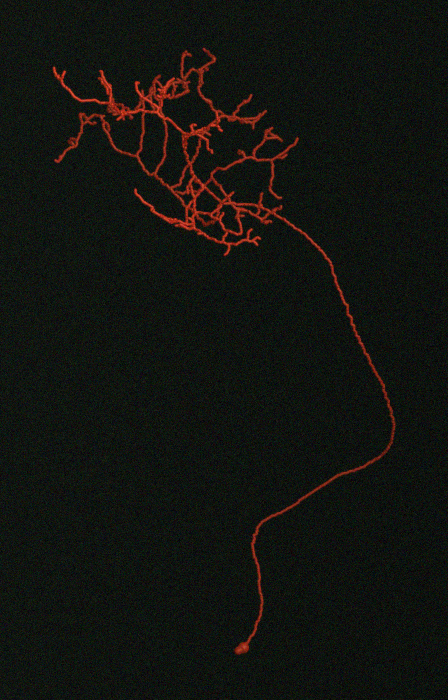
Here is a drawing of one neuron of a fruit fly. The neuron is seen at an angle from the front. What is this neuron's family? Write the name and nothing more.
hemilineage LALv1_dorsal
